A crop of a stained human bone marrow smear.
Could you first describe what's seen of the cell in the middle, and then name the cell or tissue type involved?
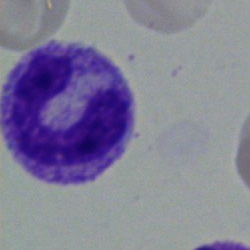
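Roughly round in outline, this cell has a nucleus that forms a thick ring around a pale central area. Its outer rim shows a finely speckled texture, and no vacuoles are present. This is a band neutrophil.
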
